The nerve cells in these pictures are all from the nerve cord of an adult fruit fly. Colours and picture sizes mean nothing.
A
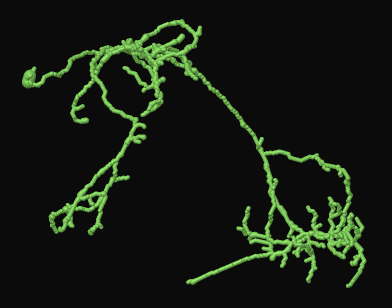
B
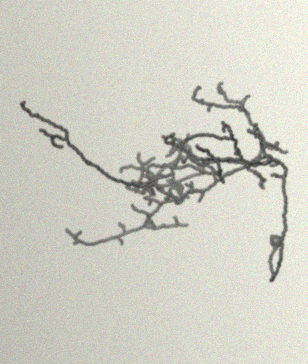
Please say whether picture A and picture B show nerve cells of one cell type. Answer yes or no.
no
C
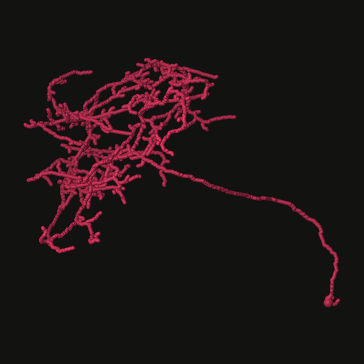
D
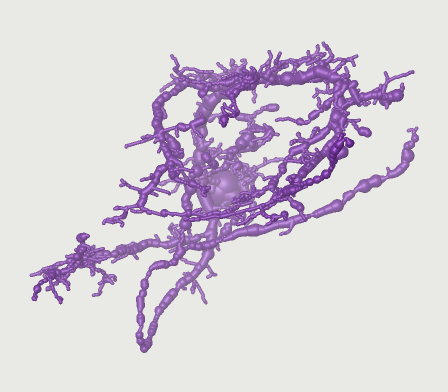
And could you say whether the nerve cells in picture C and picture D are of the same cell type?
yes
